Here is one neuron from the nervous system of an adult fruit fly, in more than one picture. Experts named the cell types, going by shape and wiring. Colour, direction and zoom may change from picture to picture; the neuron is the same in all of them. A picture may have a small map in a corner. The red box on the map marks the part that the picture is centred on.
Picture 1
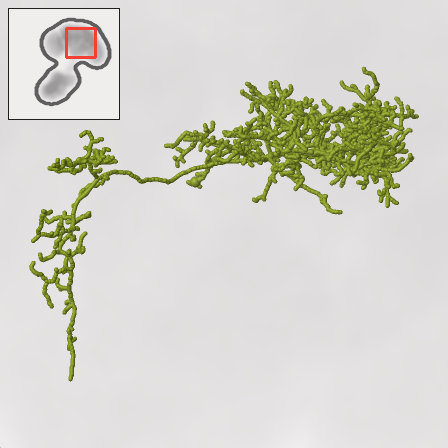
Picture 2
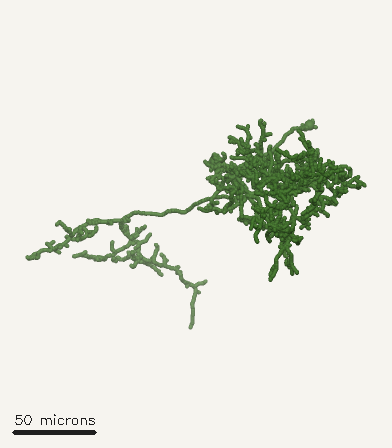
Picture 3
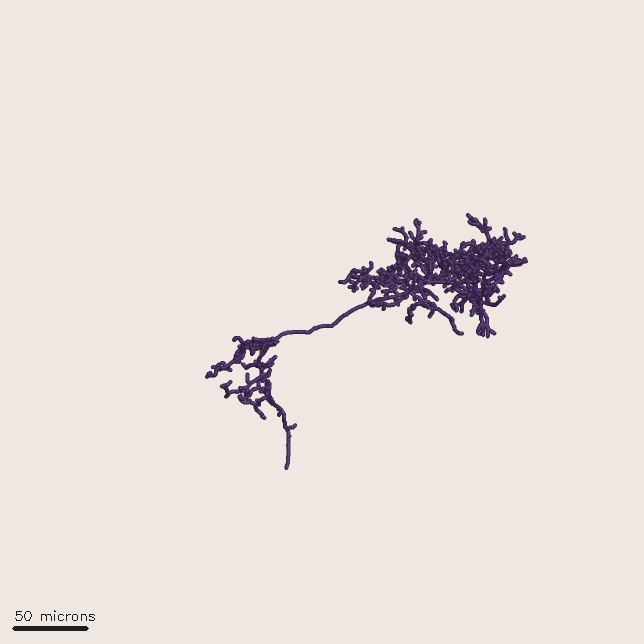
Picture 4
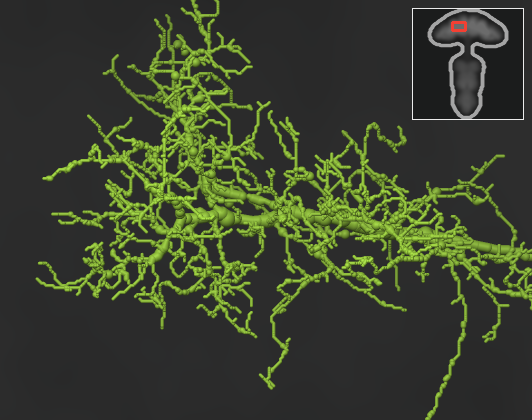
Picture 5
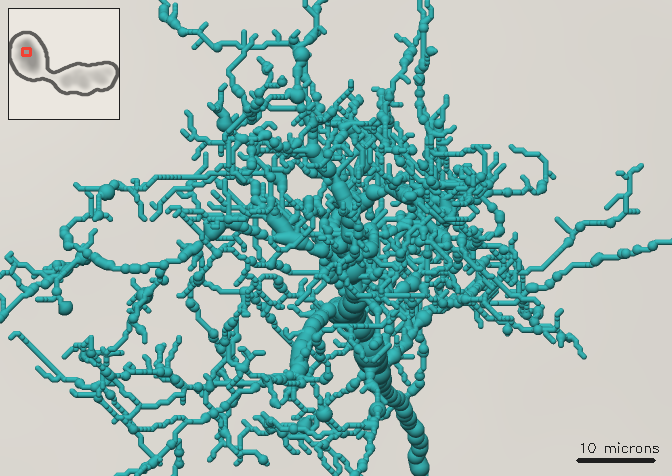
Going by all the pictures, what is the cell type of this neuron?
CL322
